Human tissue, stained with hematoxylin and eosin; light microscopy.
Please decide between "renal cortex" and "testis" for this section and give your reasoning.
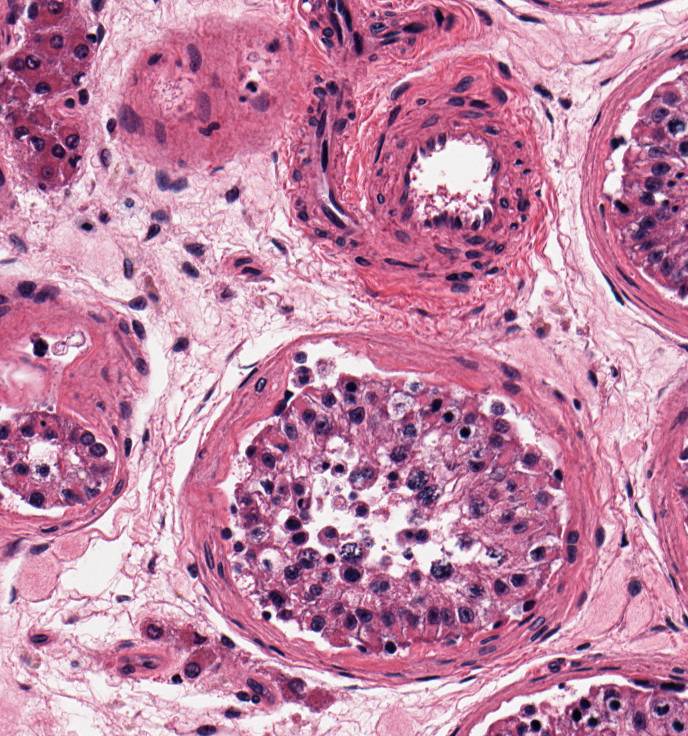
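This is testis. Rounded transverse tubules fill the field. The largest, lower centre, holds several layers of rounded cells of differing sizes, some larger with coarse, clumped dark chromatin. Clusters of polygonal cells with abundant pink cytoplasm and round nuclei lie between tubules, upper and bottom left.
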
